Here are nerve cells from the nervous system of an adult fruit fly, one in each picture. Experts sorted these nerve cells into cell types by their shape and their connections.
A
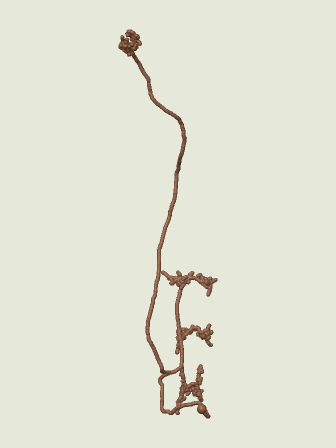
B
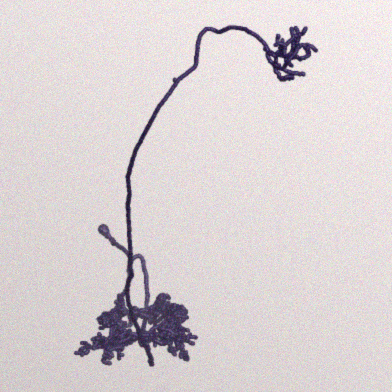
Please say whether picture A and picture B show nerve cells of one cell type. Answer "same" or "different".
different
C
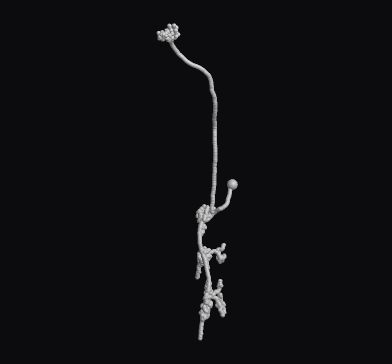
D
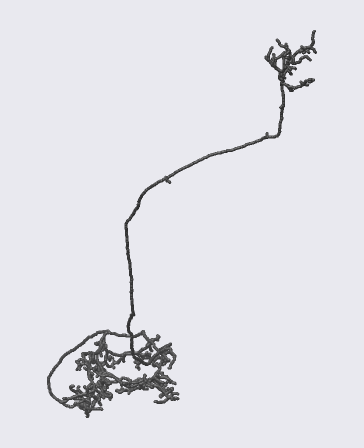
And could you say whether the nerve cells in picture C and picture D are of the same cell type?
same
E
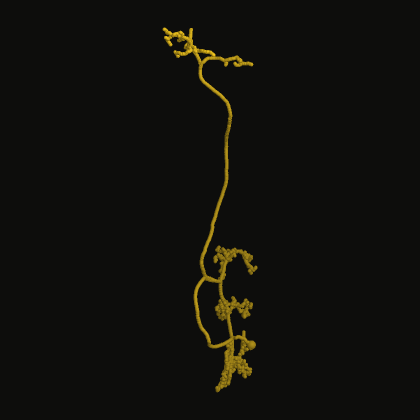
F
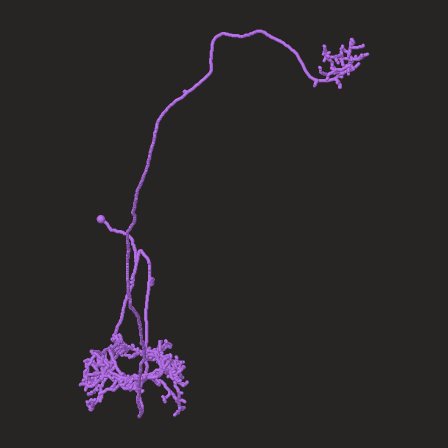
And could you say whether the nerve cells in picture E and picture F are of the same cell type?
different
